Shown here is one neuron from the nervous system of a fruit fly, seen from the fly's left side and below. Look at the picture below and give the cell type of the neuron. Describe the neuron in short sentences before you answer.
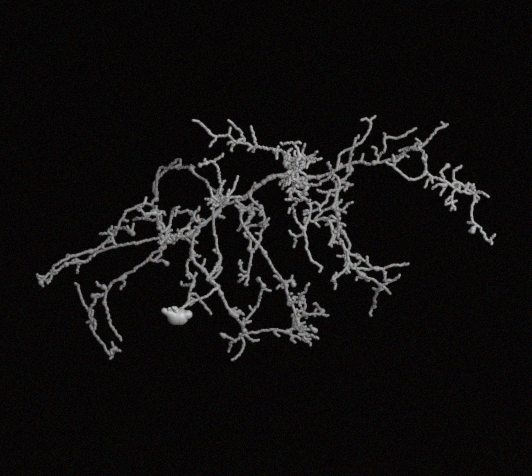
More than a hundred branch ends can be seen. In this view it is wider than it is tall. Its broad class is nerve-cord intrinsic neuron. Its cell type is IN00A030.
